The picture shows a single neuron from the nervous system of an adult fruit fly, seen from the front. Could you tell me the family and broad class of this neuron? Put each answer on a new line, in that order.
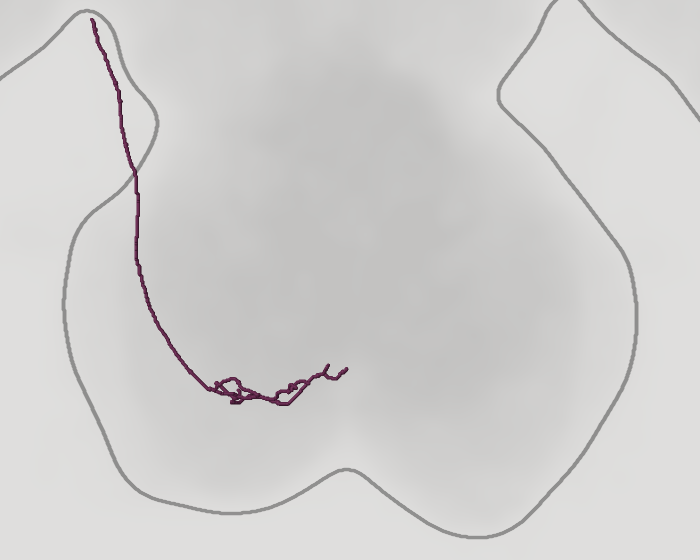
class mechanosensory tactile
sensory neuron entering the nerve cord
